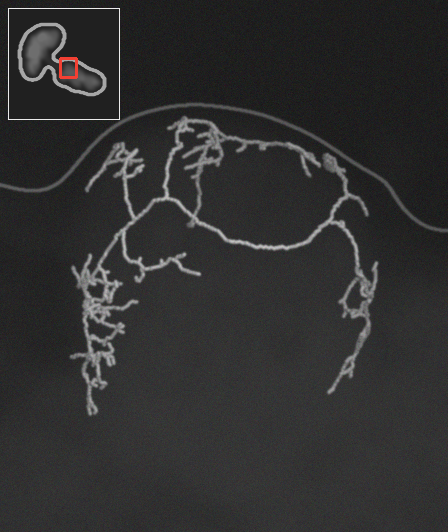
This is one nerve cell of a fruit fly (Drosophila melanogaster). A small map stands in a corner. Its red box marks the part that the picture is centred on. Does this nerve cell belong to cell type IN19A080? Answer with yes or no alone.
no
